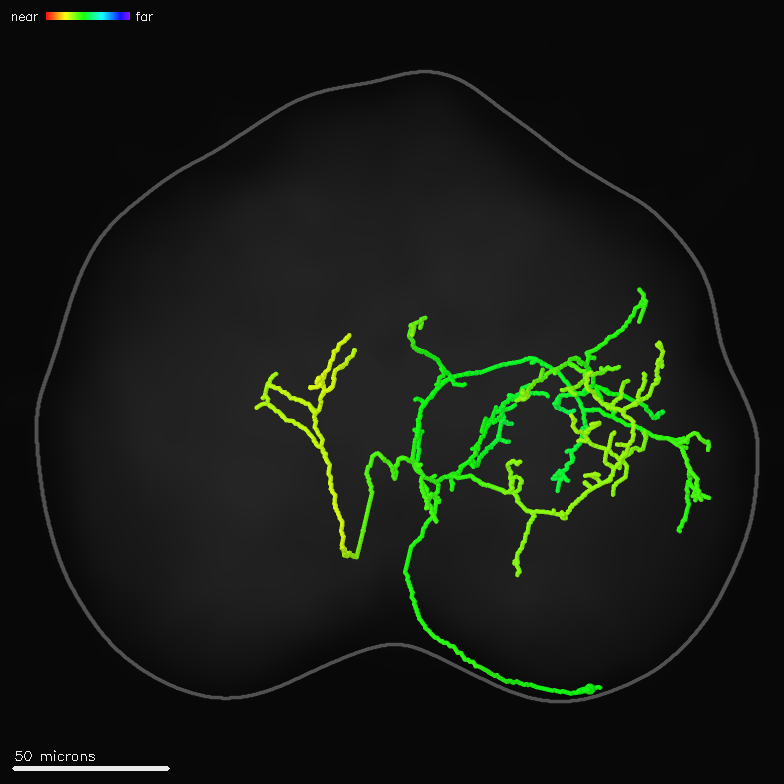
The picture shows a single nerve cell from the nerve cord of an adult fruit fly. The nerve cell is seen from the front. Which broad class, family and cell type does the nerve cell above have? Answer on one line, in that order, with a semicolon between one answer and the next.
nerve-cord intrinsic neuron; hemilineage 05B; IN05B073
